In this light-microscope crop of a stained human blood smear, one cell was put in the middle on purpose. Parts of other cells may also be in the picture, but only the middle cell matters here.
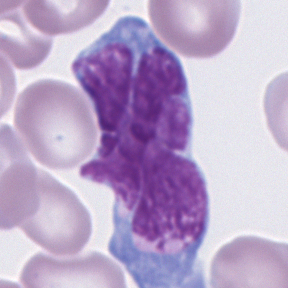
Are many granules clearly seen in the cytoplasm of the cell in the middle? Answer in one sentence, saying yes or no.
No, not a single granule can be seen in its cytoplasm.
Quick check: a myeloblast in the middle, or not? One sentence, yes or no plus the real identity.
Yes, in the centre of this field sits a myeloblast.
